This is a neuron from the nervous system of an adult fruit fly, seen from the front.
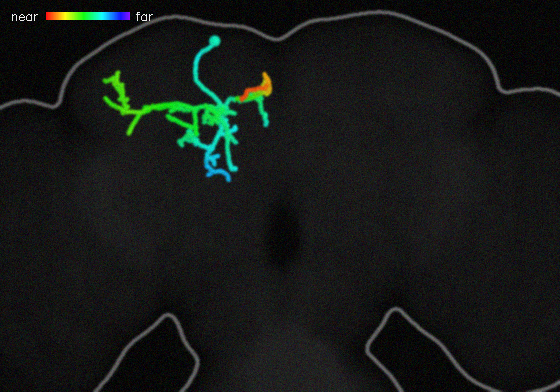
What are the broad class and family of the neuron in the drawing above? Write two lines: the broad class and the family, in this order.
central-brain intrinsic neuron
hemilineage CLp1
